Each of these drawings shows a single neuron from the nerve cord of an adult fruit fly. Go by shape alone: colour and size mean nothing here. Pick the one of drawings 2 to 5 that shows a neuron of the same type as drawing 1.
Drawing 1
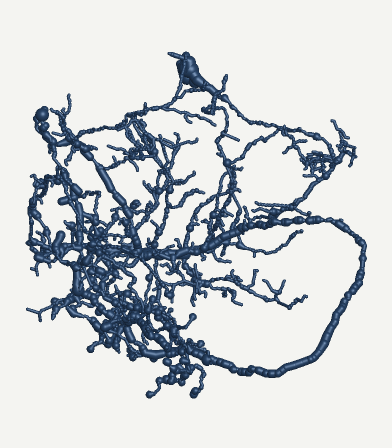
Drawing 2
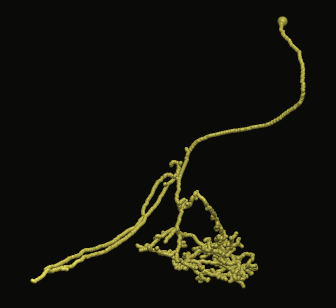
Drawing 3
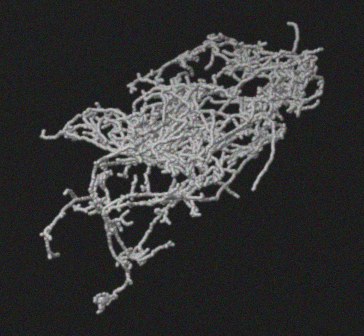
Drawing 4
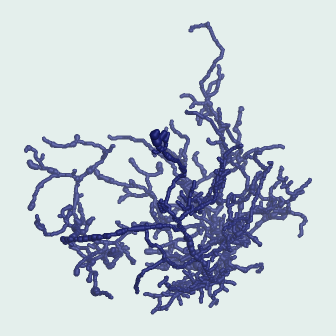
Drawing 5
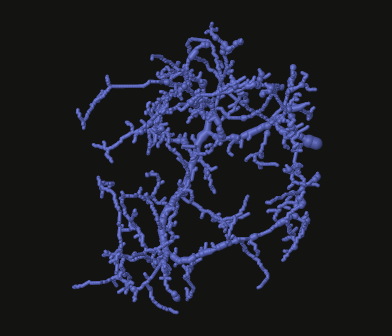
Drawing 4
